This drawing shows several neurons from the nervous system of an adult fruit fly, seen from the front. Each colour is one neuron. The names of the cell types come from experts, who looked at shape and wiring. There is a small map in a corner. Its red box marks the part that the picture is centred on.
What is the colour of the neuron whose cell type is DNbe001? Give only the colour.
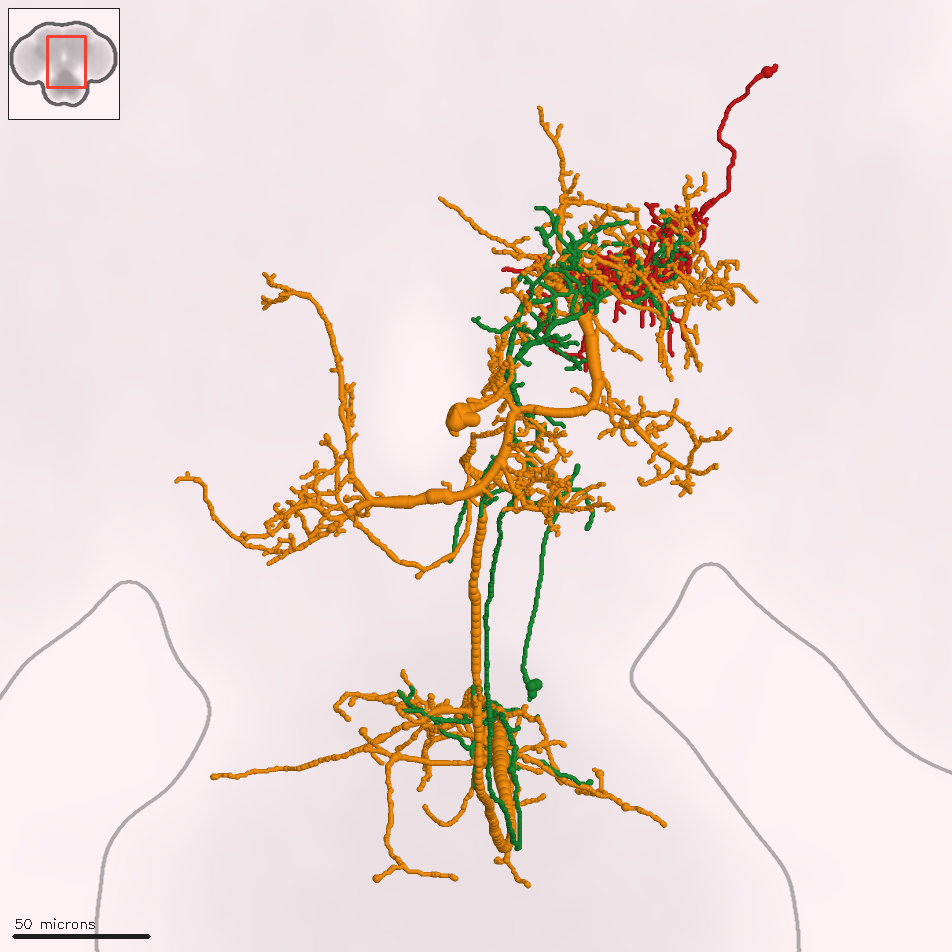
orange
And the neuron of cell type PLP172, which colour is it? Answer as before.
red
